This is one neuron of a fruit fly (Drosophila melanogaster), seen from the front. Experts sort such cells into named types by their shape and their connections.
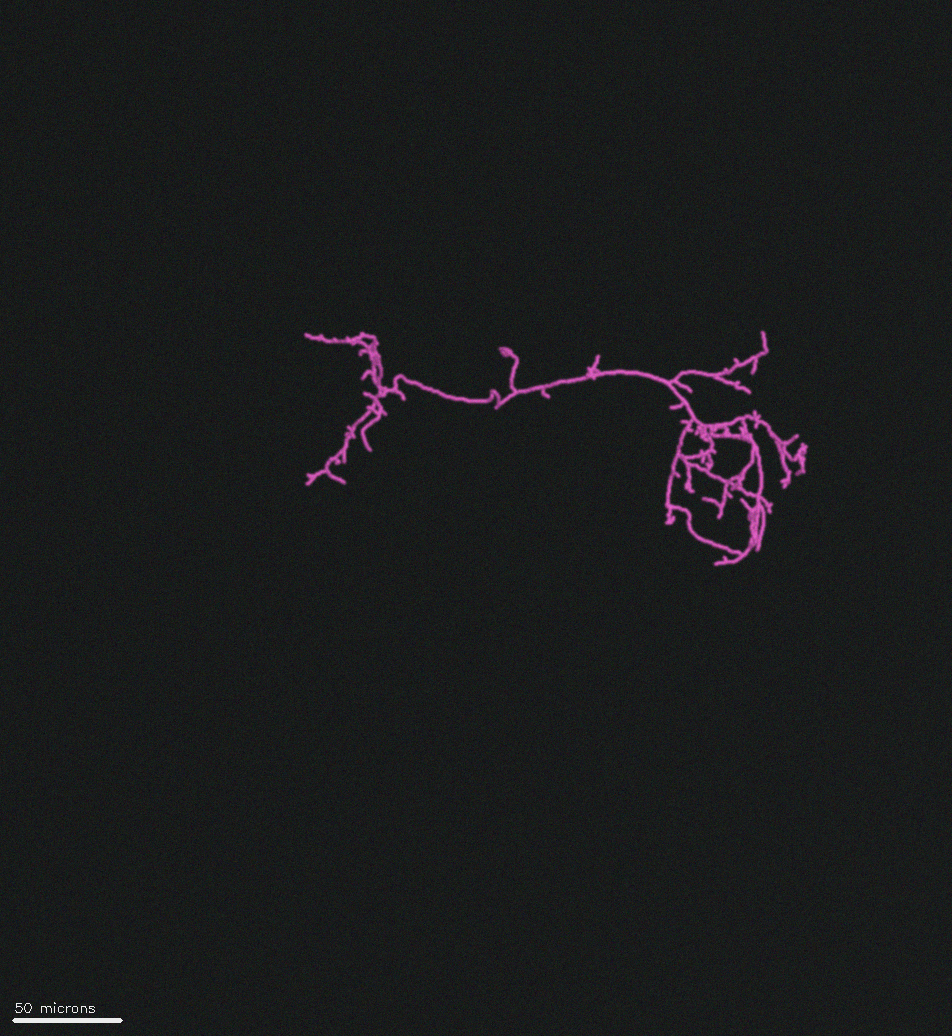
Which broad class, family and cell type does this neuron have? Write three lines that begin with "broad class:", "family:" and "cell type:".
broad class: central-brain intrinsic neuron
family: hemilineage DM1_dorsal
cell type: CB4072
